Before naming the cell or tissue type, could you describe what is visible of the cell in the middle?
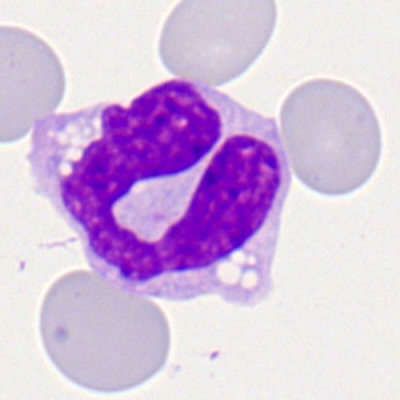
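First, the outline: irregular, with angular corners. The nucleus is bent into a U shape that wraps around a pale central notch, and I find no nucleoli in it. Small clear vacuoles gather in the cytoplasm on the left side and at the lower right. This is a monocyte.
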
